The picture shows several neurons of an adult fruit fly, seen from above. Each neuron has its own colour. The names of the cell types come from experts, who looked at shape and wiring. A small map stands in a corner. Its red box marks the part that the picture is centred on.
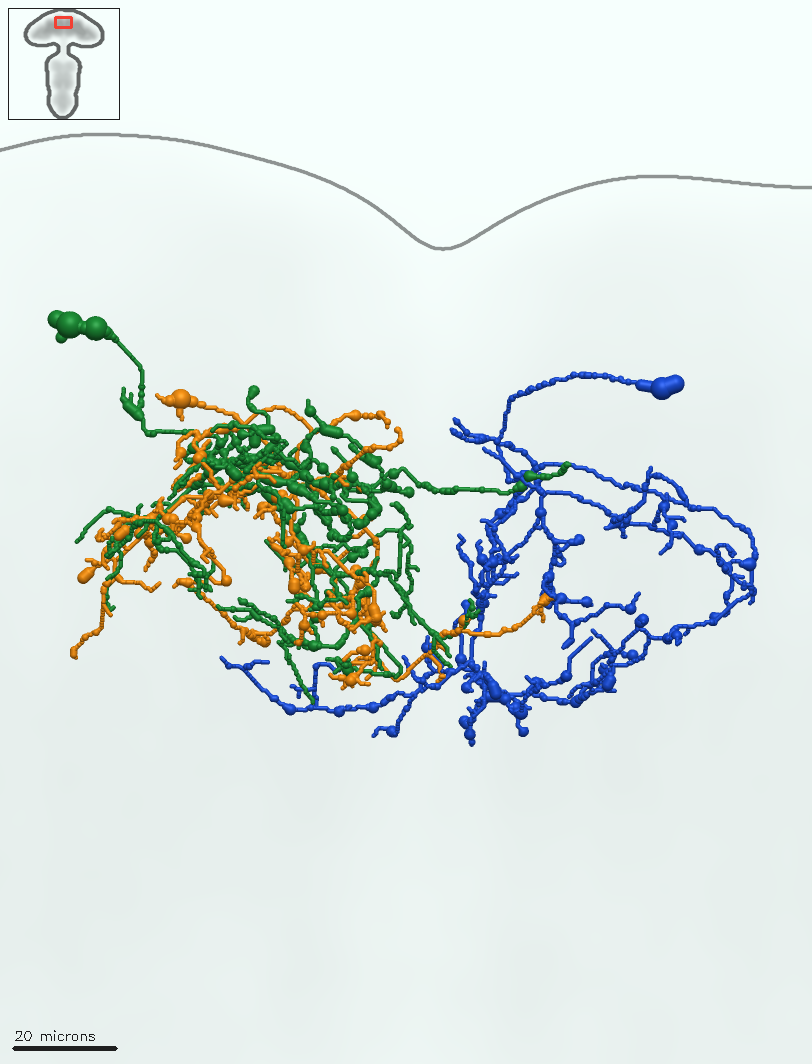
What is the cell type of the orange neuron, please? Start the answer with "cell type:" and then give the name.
cell type: GNG356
